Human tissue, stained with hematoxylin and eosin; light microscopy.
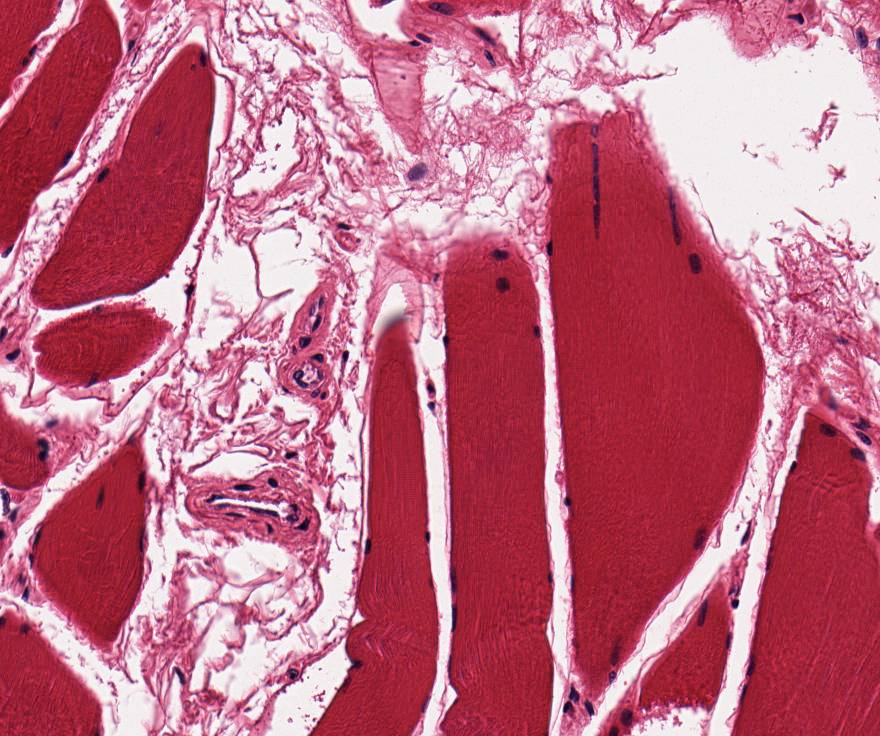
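Skeletal muscle. The fibre nuclei, dark and flattened, sit at fibre edges; cytoplasm evenly eosinophilic with fine lengthwise lines. Left of centre, small vessels with concentric smooth muscle walls lie in connective tissue. Between fibres: loose, wispy connective tissue, pale pink collagen, few nuclei.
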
